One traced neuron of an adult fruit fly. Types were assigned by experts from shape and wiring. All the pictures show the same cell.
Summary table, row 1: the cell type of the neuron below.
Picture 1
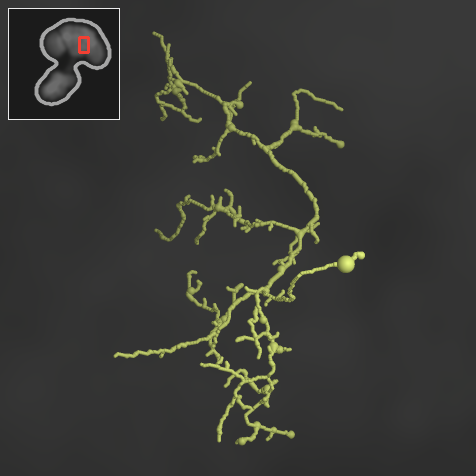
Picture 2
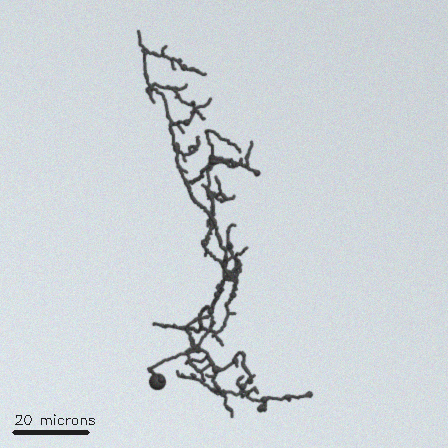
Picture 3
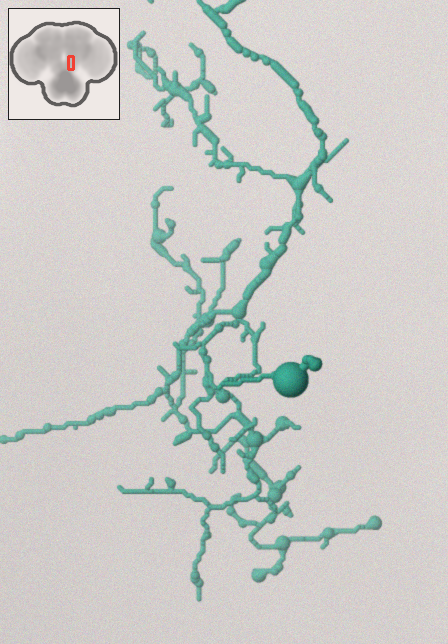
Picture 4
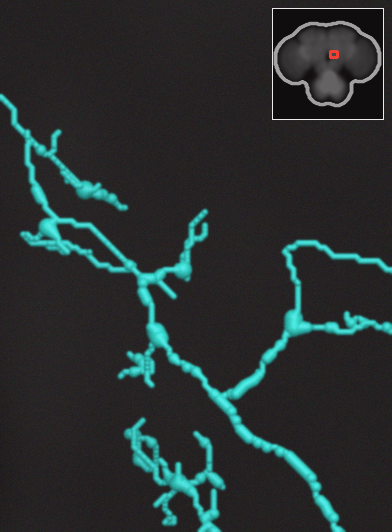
VES093_c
